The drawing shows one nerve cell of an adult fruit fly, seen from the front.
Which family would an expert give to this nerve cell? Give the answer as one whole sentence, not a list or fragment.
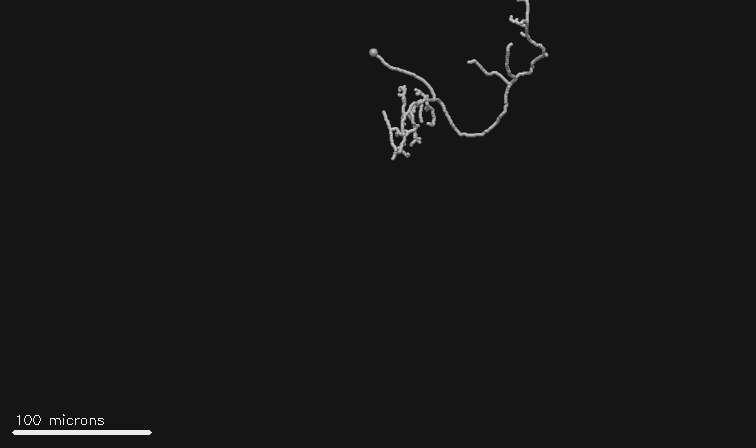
Belonging to family LoVP is this nerve cell.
